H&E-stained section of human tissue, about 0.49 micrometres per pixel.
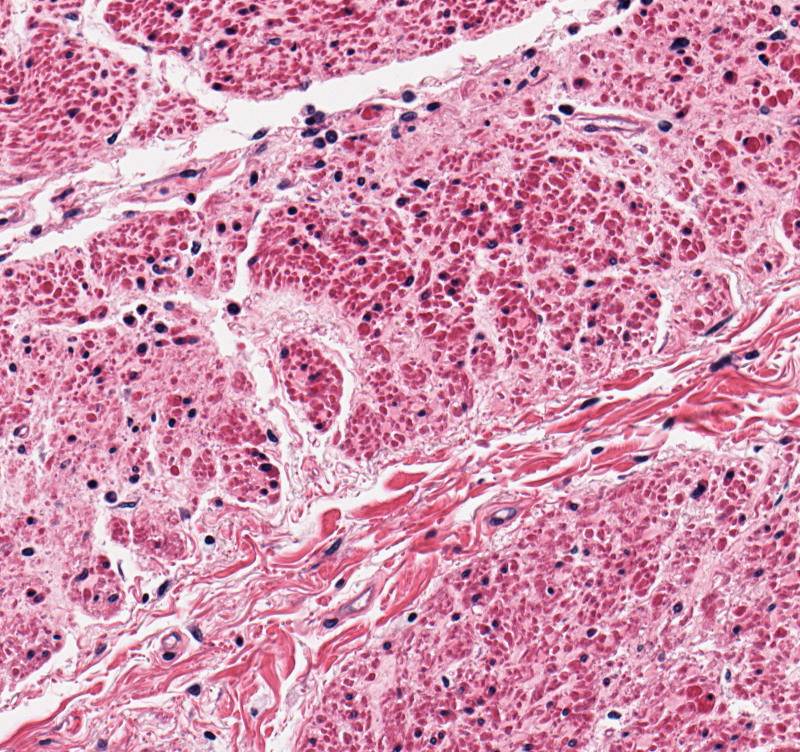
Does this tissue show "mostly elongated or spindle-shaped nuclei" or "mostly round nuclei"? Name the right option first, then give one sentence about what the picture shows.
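Mostly round nuclei. The nuclei scattered through the bundles are small, round and darkly stained.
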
